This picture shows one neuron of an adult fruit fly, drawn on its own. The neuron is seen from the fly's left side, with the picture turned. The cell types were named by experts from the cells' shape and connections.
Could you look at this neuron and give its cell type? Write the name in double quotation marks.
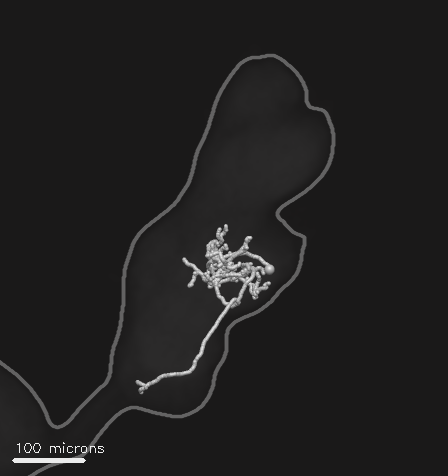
"IN12B046"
